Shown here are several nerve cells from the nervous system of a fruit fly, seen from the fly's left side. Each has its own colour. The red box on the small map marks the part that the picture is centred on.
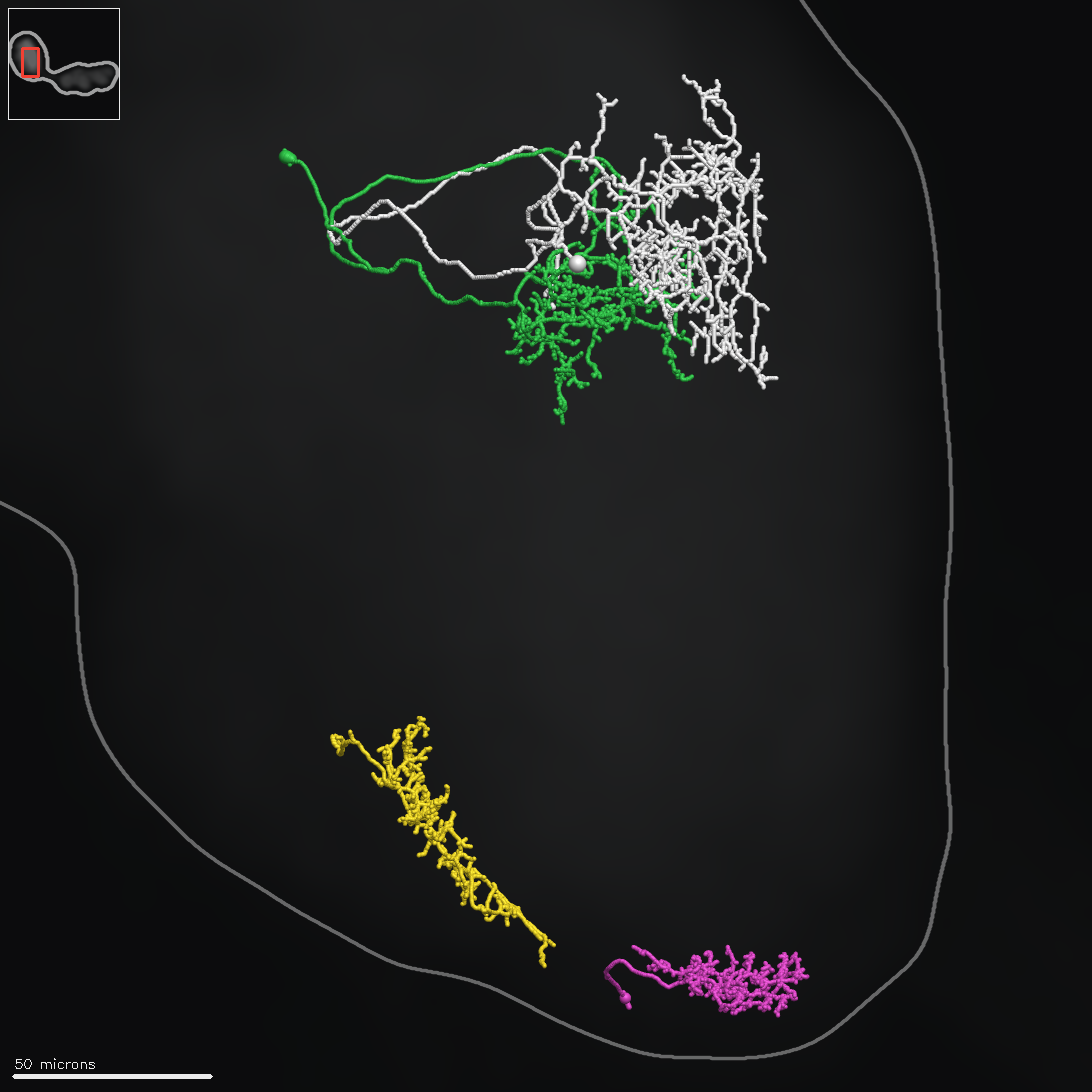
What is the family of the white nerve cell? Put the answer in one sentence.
The family is MeLo.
